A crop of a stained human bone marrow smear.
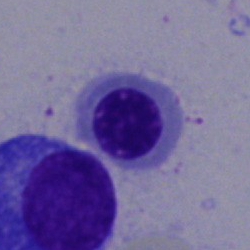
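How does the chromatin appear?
Dark purple and dense, with small paler spots scattered through it.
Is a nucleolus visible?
No distinct nucleolus can be seen.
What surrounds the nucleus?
A moderate rim of pale greyish-blue cytoplasm, on all sides.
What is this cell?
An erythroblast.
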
